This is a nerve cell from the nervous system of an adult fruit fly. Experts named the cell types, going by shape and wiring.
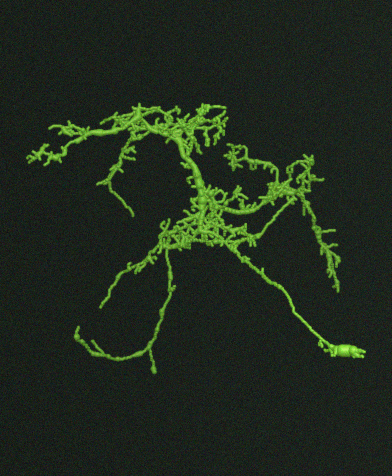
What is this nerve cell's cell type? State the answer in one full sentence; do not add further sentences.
This nerve cell is typed as vMS12_a.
